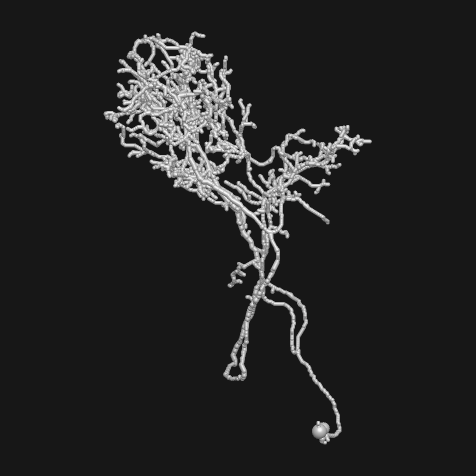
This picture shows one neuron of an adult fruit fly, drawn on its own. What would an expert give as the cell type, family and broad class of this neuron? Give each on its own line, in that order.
LHAV1e1
LHAV
central-brain intrinsic neuron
